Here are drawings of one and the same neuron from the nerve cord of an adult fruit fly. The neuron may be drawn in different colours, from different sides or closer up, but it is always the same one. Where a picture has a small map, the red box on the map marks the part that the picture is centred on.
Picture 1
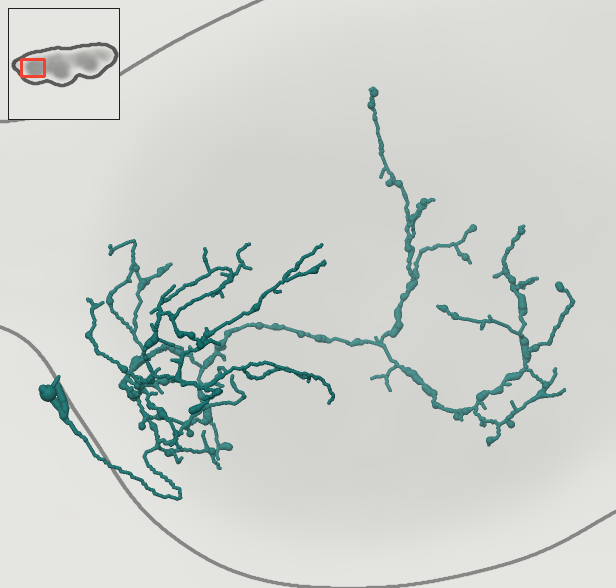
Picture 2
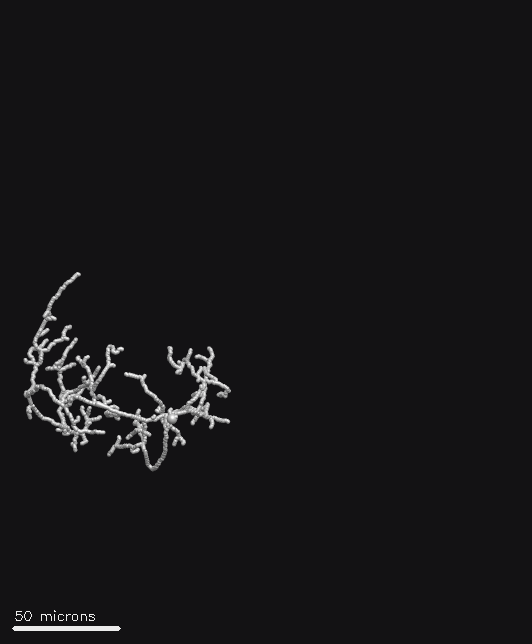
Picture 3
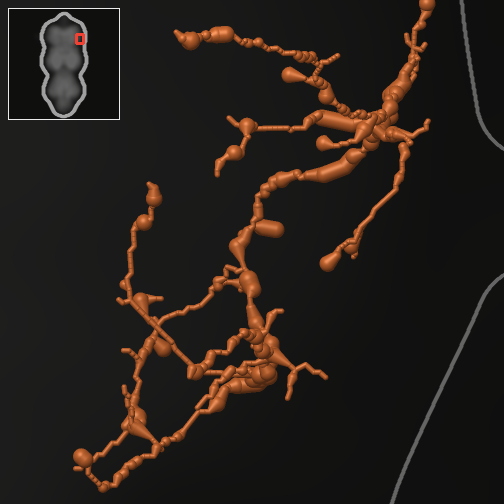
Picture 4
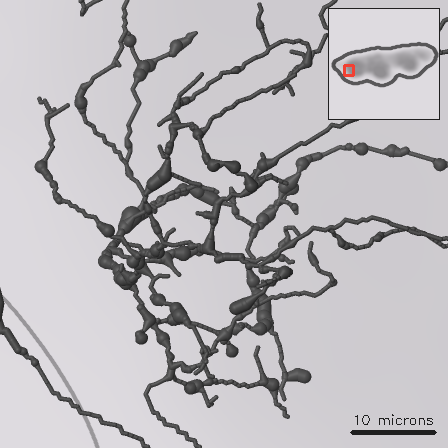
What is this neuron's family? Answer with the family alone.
hemilineage 13A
